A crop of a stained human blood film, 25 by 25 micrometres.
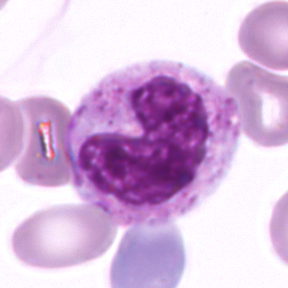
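Metamyelocyte, the nucleated cell at the centre of a stained smear of peripheral blood. Notice first its round outline with a smooth edge. Then follow the nucleus, bent into a thick C-shape whose indentation faces the upper left. Its chromatin is dense and coarsely clumped. Small purplish granules lie scattered through the cytoplasm.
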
